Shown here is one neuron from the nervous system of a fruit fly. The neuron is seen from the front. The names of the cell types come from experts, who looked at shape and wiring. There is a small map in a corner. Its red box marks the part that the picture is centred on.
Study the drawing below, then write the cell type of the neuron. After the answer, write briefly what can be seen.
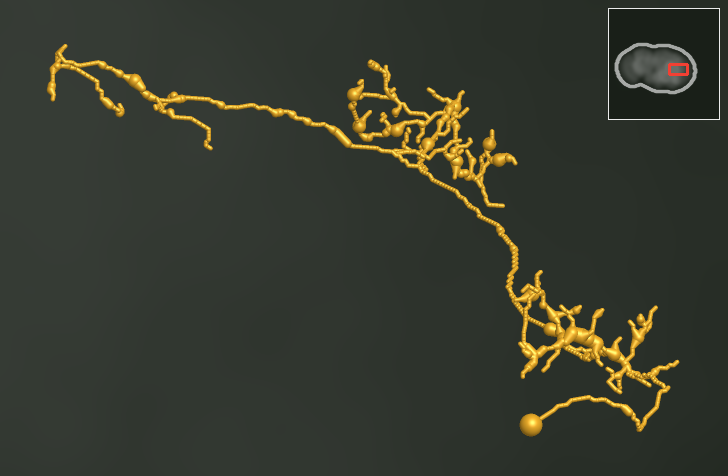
The cell type is TmY4. It is an optic-lobe intrinsic neuron. Its cell body lies at the lower right of the picture. The picture shows dozens of branch ends.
